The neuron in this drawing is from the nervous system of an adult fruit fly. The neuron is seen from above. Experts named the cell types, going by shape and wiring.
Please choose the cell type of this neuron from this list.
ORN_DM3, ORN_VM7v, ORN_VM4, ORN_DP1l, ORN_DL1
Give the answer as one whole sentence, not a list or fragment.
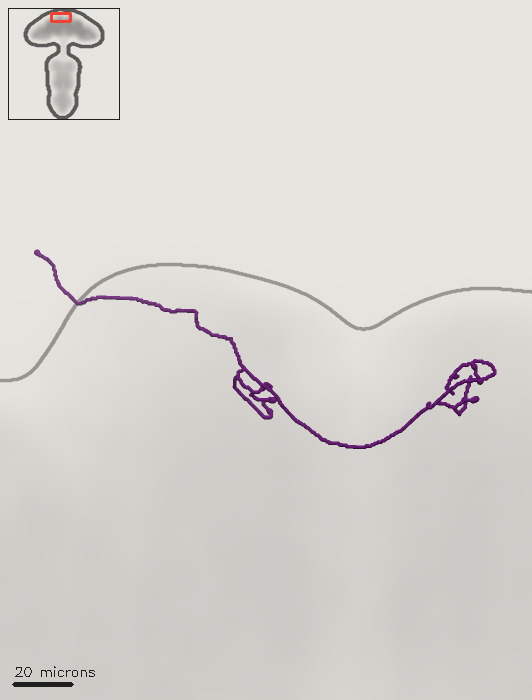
This neuron is recognized as the cell type ORN_DM3.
